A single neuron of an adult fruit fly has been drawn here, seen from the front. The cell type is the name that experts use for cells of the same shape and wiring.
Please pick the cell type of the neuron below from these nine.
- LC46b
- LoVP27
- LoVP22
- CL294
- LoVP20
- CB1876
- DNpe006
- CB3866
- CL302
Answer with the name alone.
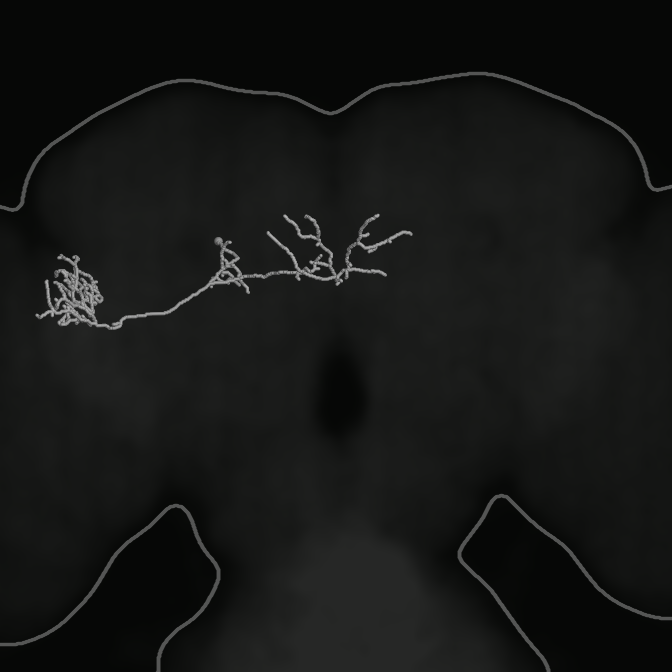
LoVP27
